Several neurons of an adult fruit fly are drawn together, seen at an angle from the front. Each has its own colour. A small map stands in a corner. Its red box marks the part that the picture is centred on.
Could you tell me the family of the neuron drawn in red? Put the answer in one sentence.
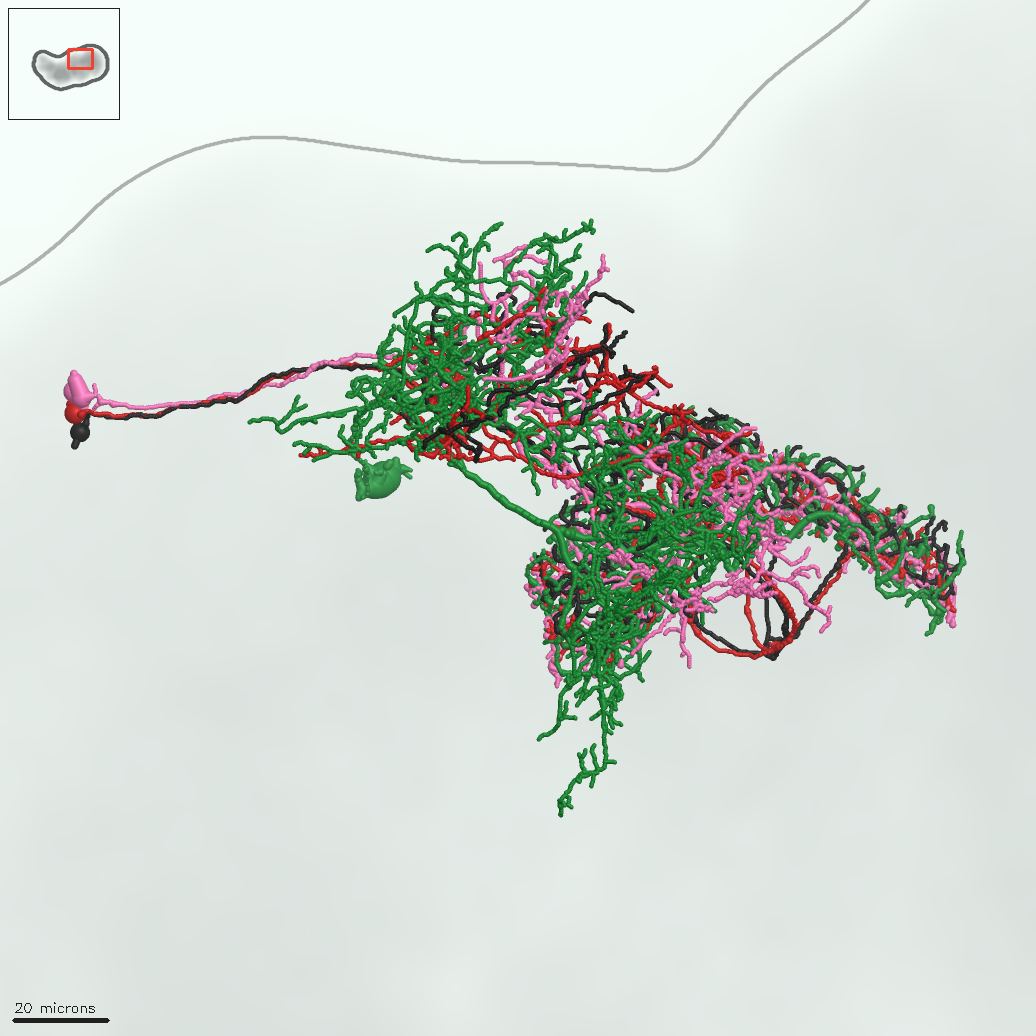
The family is hemilineage DL1_dorsal.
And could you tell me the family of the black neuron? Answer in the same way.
The family is hemilineage DL1_dorsal.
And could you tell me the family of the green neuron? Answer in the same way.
The family is hemilineage DM4_dorsal.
